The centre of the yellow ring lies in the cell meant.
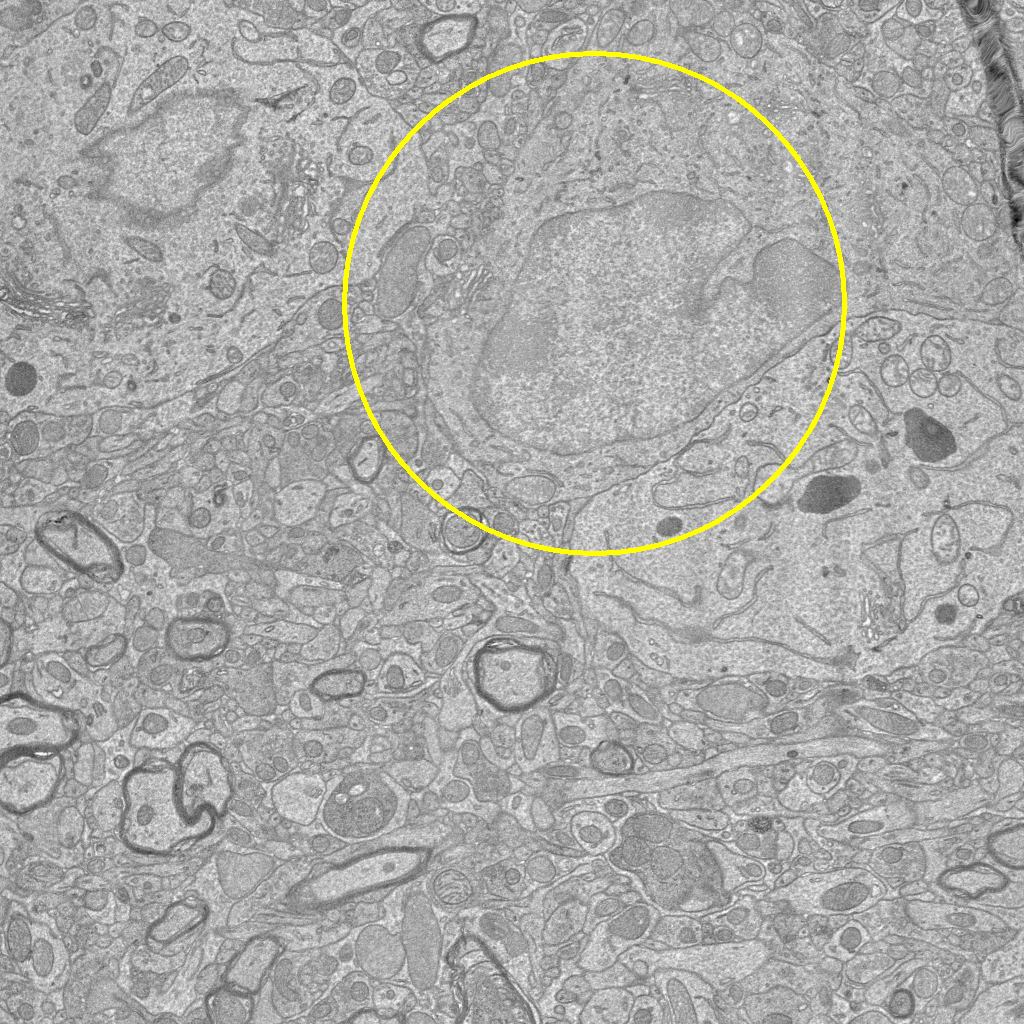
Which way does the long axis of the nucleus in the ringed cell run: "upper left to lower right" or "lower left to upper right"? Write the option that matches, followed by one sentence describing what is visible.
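Lower left to upper right. The nucleus is large and elongated, with its long axis running from lower left to upper right.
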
